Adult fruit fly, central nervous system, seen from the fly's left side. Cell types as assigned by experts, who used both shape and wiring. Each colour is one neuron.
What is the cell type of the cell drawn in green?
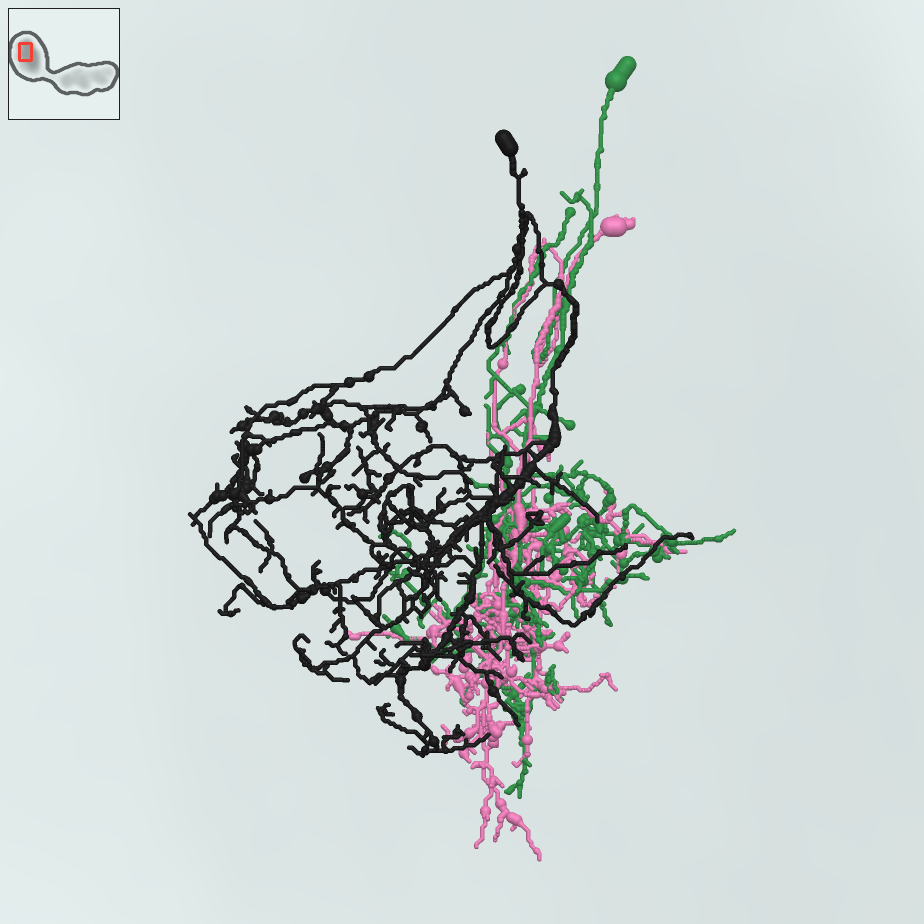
AVLP004_b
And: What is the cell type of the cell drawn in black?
AVLP004_a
